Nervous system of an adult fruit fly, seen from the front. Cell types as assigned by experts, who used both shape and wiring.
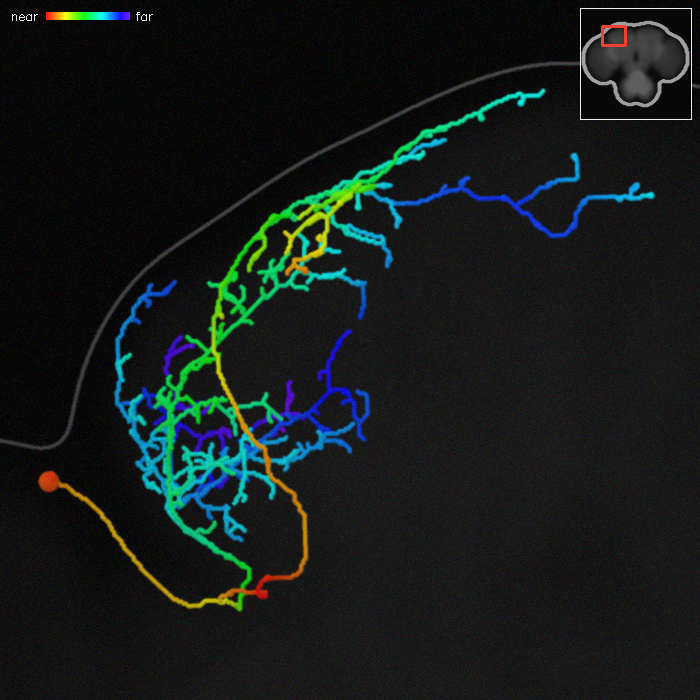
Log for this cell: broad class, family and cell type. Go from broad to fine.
central-brain intrinsic neuron; hemilineage SLPav1_medial; LHAV3e3_b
